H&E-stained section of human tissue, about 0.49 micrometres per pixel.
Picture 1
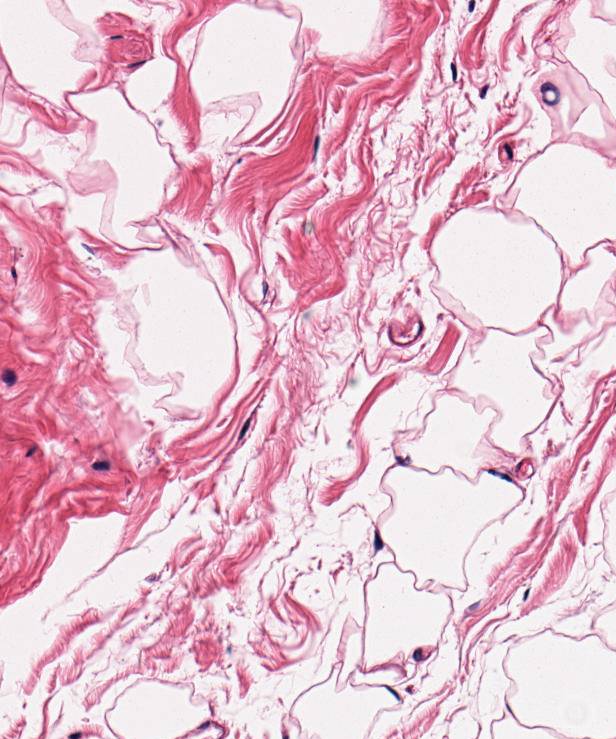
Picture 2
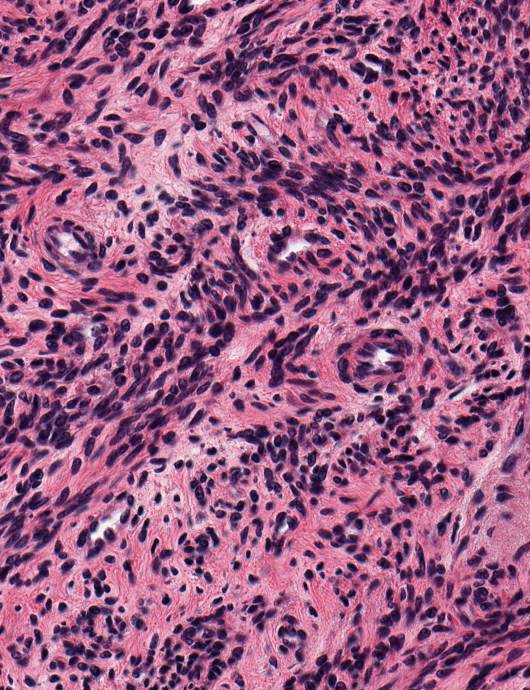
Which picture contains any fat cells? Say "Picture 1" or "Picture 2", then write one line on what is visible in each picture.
Picture 1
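Picture 1: Adipocytes, seen as empty polygonal spaces outlined by thin membranes, lie mainly in the right half and lower part of the field.
Picture 2: No fat cells are present in the field.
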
